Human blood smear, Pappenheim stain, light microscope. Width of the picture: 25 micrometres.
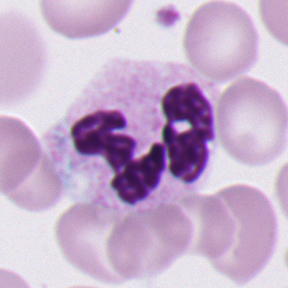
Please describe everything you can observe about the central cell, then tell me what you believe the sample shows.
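Start with the outline: it is roughly round, and its edge is faint and slightly uneven. Now look through the cytoplasm, where fine pinkish-violet granules are scattered all over. In the nucleus you won't find any nucleoli. Take your time with the lobe on the right side, because a small clear hole passes right through it. This is a segmented neutrophil.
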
